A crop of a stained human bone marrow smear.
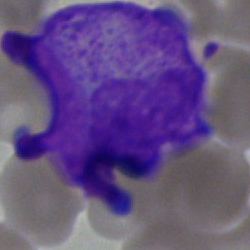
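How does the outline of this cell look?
Markedly irregular rather than round, though the somewhat blurred picture softens its internal detail.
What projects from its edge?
Several blunt, knob-ended projections, the longest pointing downward, plus a small dark blob just off the upper right edge, almost separate from the cell.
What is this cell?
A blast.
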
